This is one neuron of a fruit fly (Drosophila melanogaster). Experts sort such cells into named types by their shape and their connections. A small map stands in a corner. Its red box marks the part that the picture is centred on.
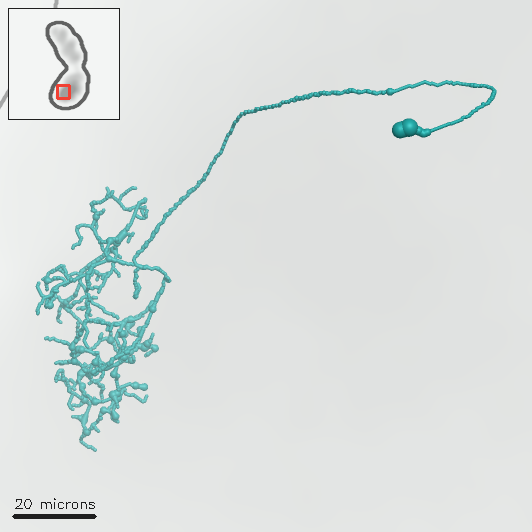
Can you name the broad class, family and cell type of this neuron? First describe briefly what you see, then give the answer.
Its cell body lies at the upper right of the picture. From left to right in the picture it spans about 110 microns. Dozens of branch ends can be seen. It is a central-brain intrinsic neuron. Its family is hemilineage SIPa1_ventral. Its cell type is SIP006.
